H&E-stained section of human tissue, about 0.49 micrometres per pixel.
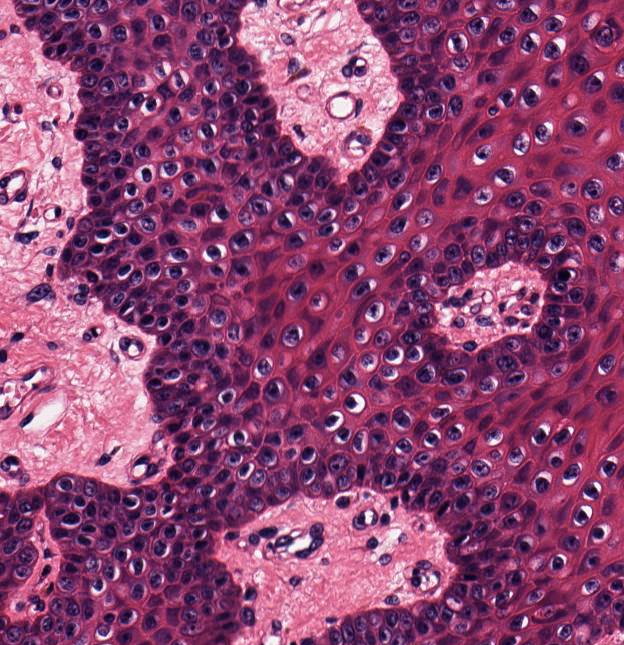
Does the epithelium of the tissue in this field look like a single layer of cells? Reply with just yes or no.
No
